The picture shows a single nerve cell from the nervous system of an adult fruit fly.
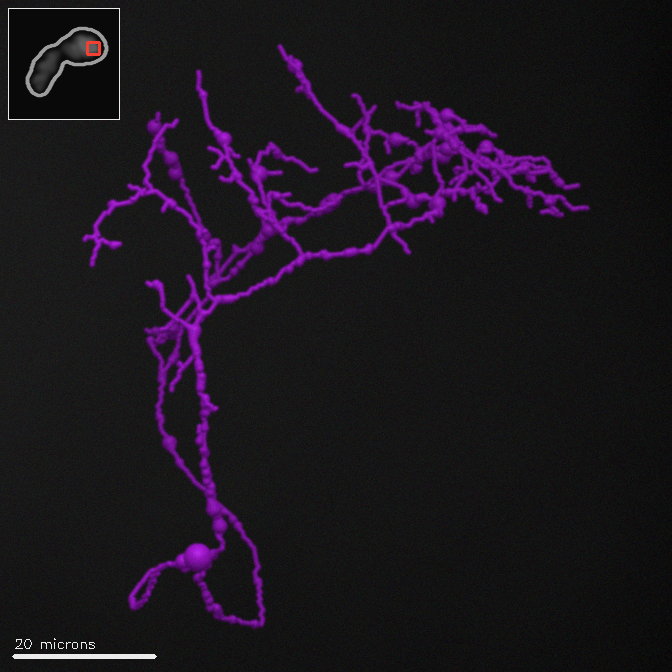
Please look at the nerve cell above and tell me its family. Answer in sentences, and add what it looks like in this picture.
Its family is hemilineage SLPp&v1_posterior. Its broad class is central-brain intrinsic neuron. By the scale bar it is about 80 microns tall in this view. Dozens of branch ends can be seen.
